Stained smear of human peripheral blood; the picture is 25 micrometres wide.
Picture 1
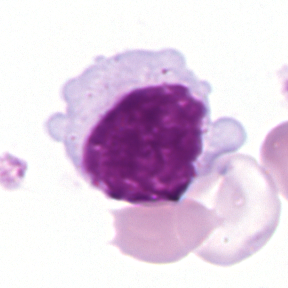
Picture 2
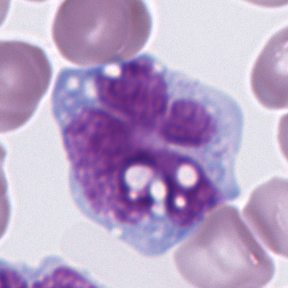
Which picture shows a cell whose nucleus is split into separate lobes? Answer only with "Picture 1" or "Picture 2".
Picture 2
